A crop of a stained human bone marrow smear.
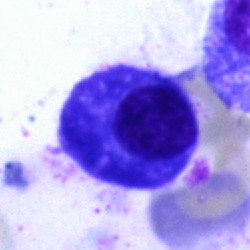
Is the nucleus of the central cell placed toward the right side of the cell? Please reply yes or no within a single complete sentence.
Yes, the bulk of its cytoplasm is found to the left of the nucleus.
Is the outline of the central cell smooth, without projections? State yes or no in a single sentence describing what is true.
Yes, the outline of the cell is smooth.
